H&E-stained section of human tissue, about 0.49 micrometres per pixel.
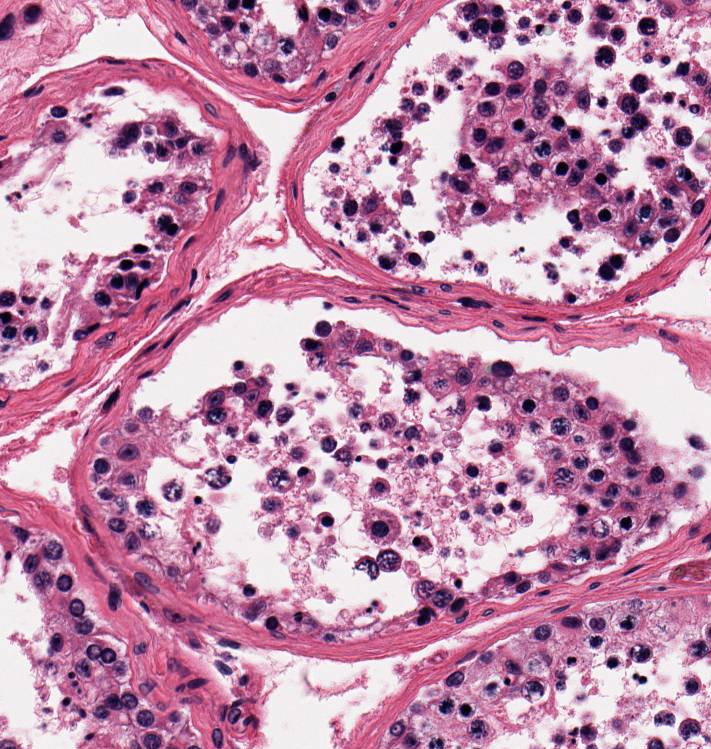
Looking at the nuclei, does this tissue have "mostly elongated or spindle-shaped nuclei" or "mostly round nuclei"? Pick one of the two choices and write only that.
Mostly round nuclei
